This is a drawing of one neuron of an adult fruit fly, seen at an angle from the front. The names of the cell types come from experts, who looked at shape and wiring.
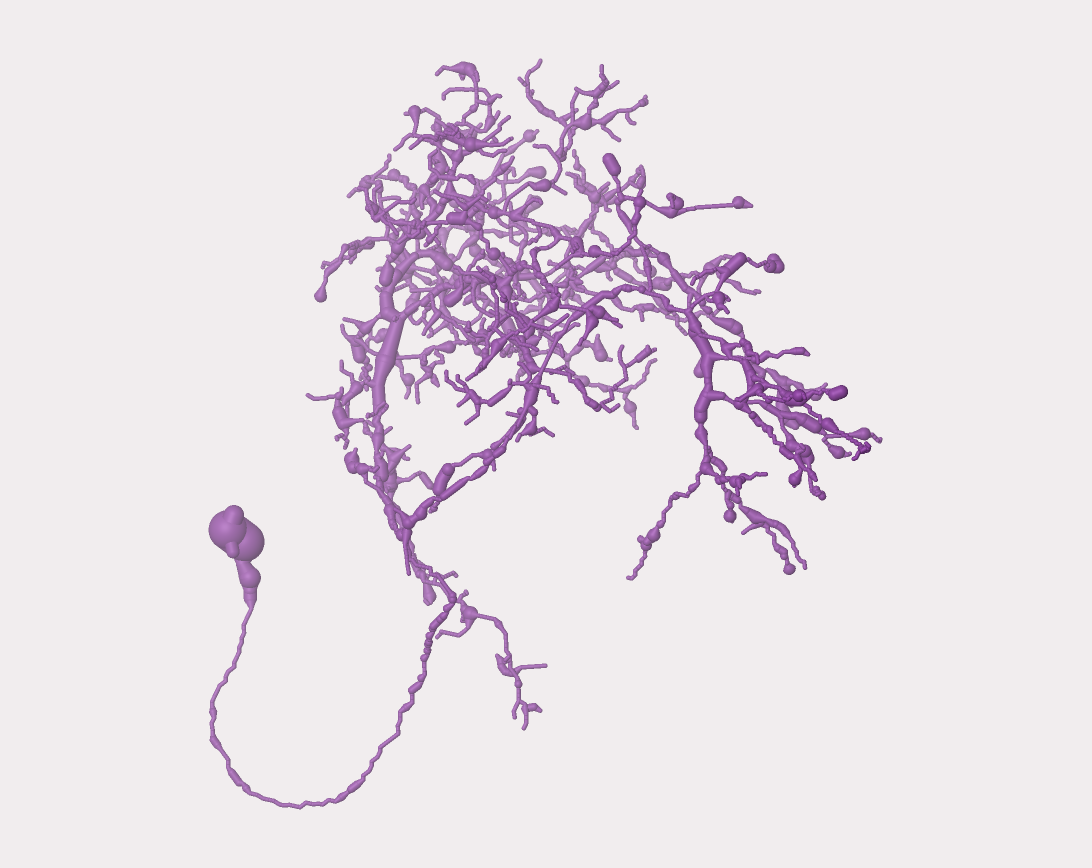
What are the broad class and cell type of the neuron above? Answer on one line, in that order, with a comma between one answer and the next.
central-brain intrinsic neuron, LH005m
